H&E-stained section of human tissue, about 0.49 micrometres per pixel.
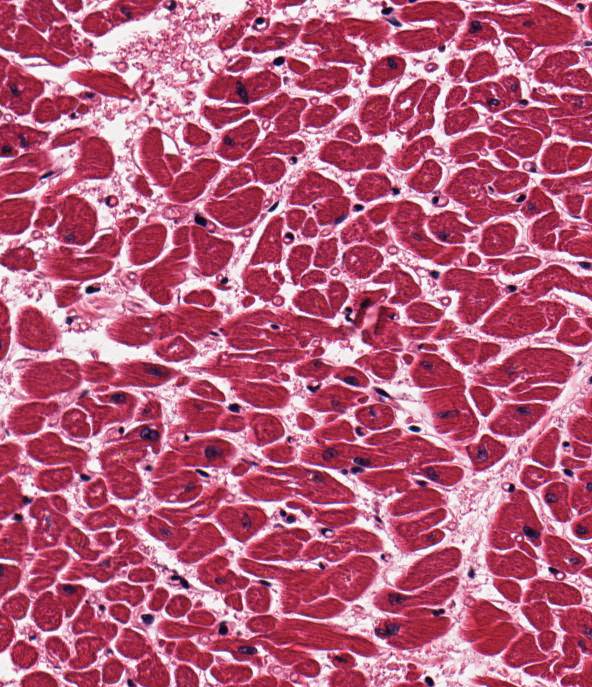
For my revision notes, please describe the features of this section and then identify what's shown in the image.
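Field entirely muscle fibres, mostly in transverse and oblique section: rounded and irregular polygonal profiles. Cytoplasm deep, dense eosinophilic red. Fibre nuclei, where seen, central. Small, dark, compact nuclei in the narrow spaces between fibres throughout. Section: left ventricle of the heart.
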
